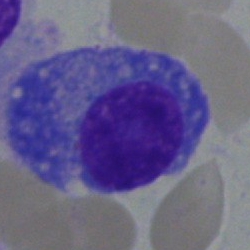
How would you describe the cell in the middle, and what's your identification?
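Position: the nucleus sits off-centre, pushed toward the lower right of the cell. Chromatin: dark purple throughout the nucleus. Cytoplasm: abundant, deep blue, holding many small clear vacuoles. The cell is a plasma cell.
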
